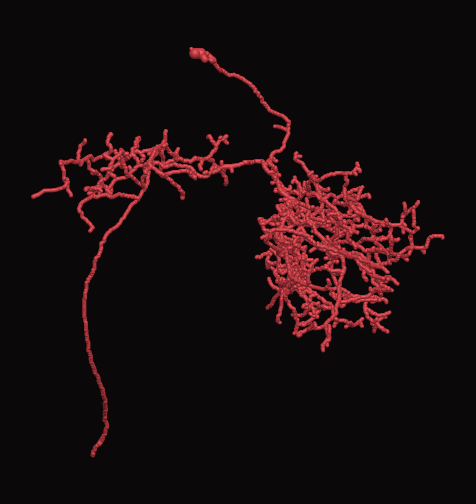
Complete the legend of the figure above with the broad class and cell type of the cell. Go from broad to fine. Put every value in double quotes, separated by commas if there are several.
"central-brain intrinsic neuron", "CL251"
